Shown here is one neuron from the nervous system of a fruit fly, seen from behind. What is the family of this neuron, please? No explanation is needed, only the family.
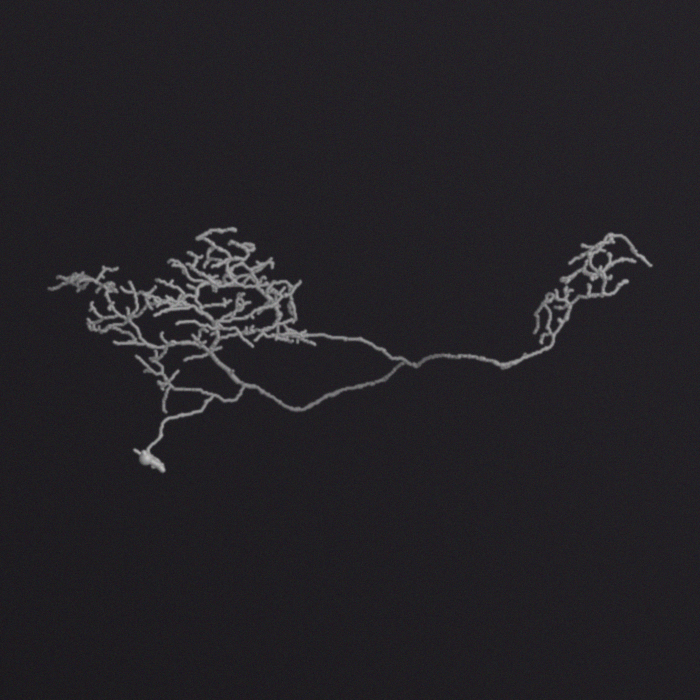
hemilineage SMPpv2_dorsal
